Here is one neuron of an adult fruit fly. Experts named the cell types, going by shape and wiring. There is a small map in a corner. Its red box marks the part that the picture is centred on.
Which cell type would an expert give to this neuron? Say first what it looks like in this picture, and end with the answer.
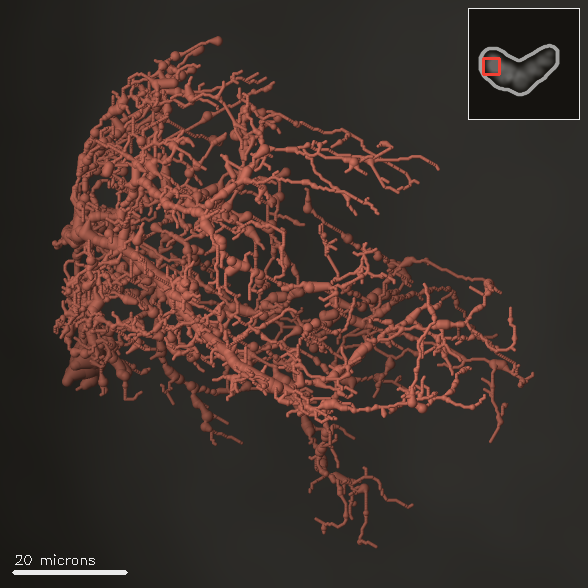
By the scale bar it is about 90 microns tall in this view. The picture shows more than a hundred branch ends. It is a central-brain intrinsic neuron. Its cell type is AVLP289.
